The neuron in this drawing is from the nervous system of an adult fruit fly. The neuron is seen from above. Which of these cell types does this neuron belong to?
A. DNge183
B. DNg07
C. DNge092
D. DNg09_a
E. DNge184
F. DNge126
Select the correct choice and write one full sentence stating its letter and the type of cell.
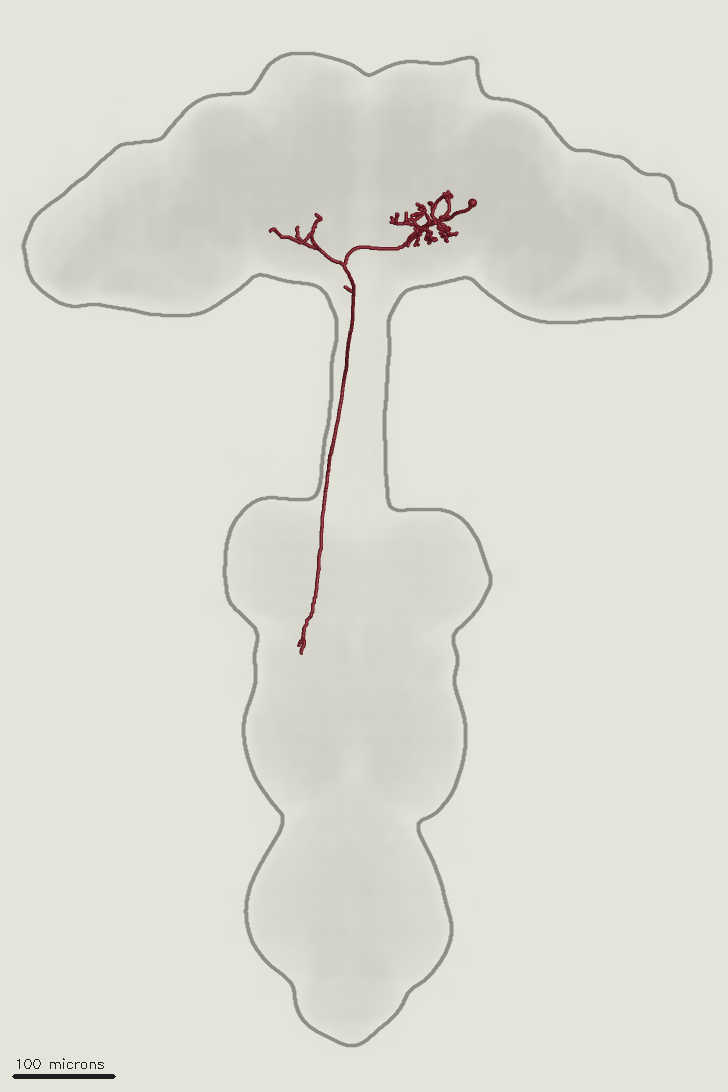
The cell type of the neuron is DNg07, listed as option B.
